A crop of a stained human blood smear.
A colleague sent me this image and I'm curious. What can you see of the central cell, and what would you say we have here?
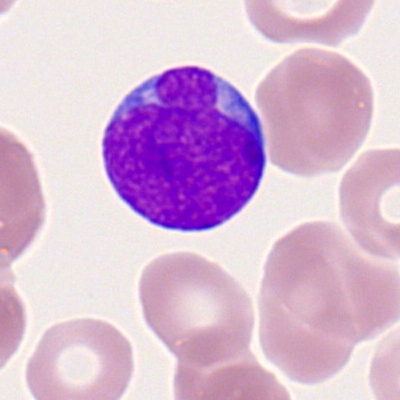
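Its outline is round and smooth. The nucleus occupies nearly the entire cell, leaving only a scant rim of cytoplasm around it. No granules appear in that cytoplasm. This is a myeloblast.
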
